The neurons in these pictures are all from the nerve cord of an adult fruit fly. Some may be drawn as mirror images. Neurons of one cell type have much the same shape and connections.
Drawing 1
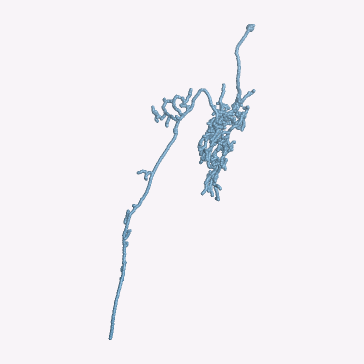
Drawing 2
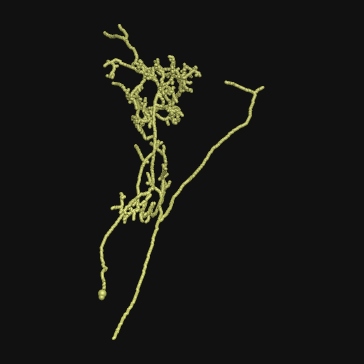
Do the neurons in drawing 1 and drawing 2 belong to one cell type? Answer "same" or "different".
different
